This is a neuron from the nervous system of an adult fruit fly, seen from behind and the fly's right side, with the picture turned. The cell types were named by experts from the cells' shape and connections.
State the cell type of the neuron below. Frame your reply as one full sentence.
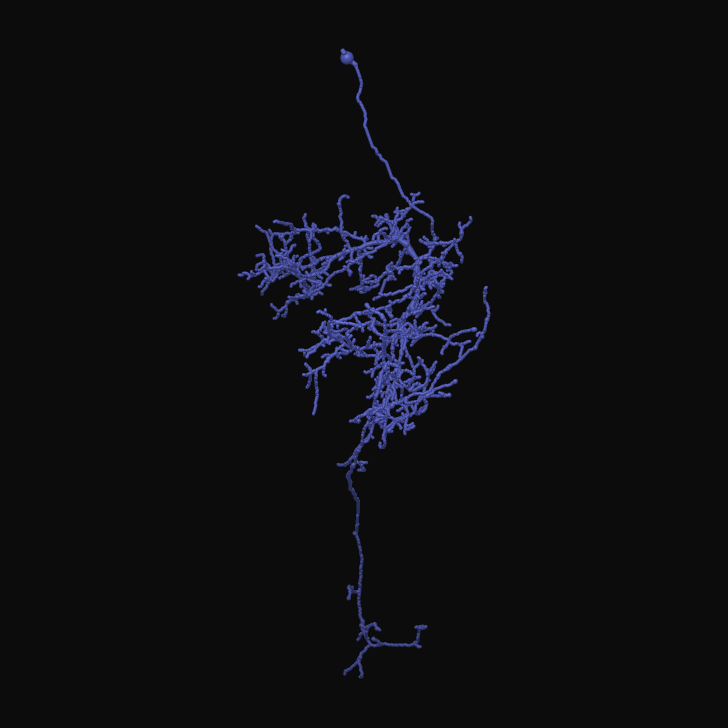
What this neuron is, by cell type, is INXXX270.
